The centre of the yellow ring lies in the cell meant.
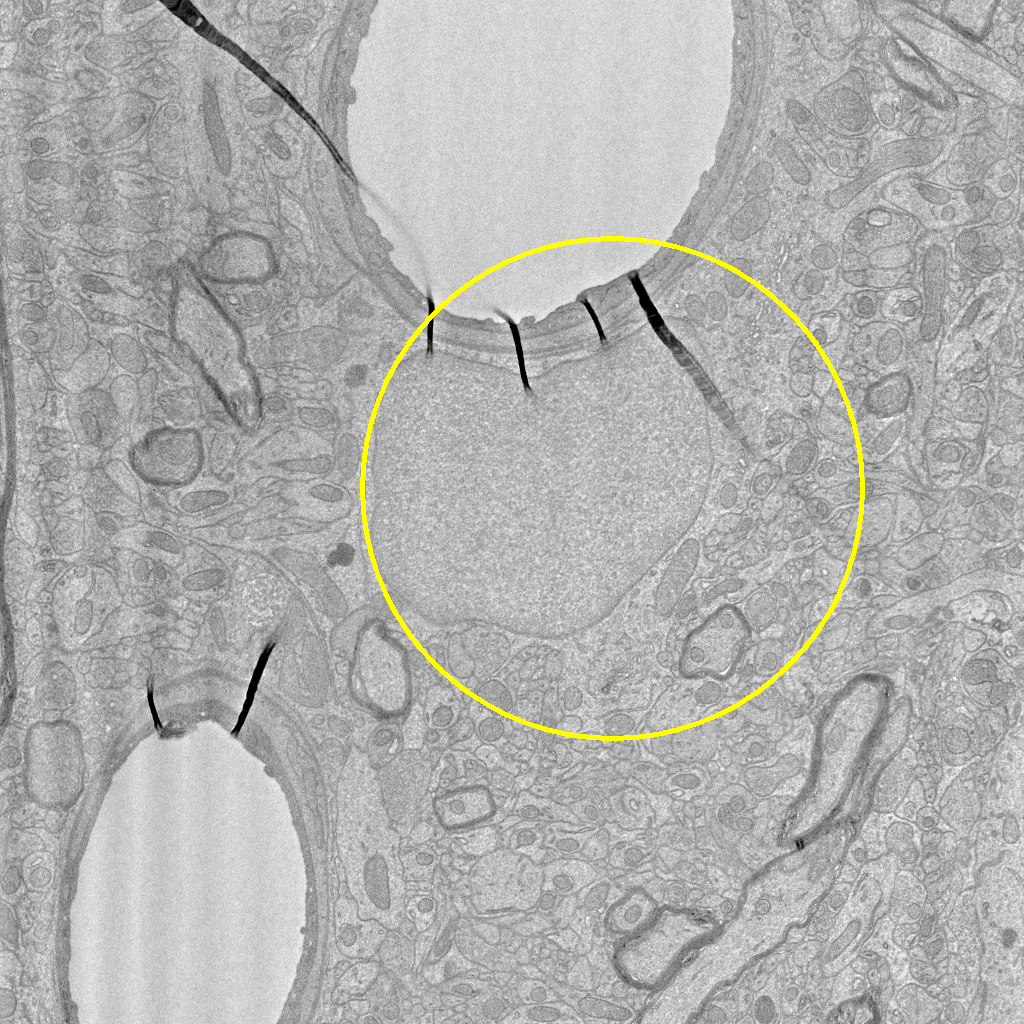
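Astrocyte, the ringed cell in this mouse visual cortex electron micrograph. Its nucleus, checked first, is large, rounded and pale, fills most of the ring and appears nearly whole. Next, the chromatin is finely granular and evenly spread throughout. Along the inside of the nuclear envelope no dense chromatin band is present, and, last, no distinct nucleolus can be seen.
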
